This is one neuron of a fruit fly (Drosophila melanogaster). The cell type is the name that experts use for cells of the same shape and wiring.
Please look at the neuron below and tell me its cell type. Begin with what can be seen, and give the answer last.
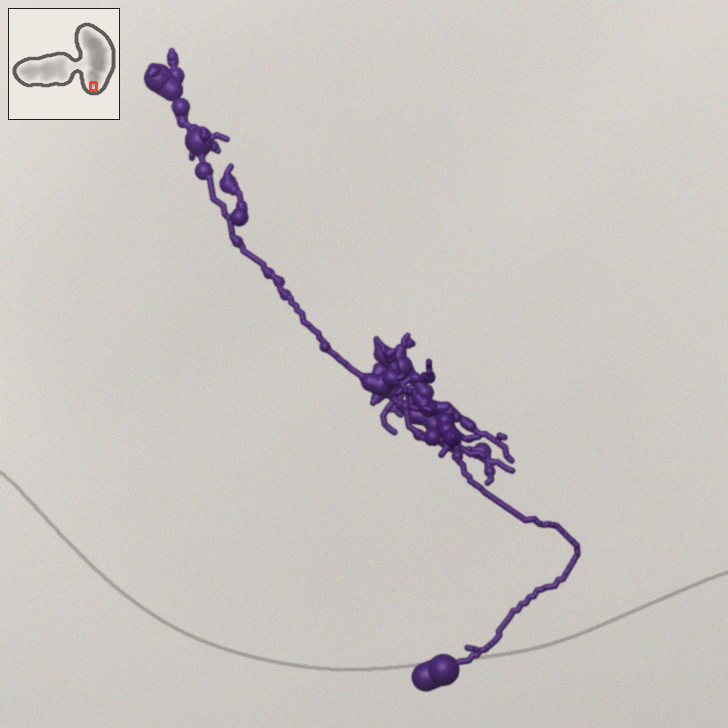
It lies in the brain. The cell body is at the bottom of the picture. It is an optic-lobe intrinsic neuron. It is of cell type Mi9.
